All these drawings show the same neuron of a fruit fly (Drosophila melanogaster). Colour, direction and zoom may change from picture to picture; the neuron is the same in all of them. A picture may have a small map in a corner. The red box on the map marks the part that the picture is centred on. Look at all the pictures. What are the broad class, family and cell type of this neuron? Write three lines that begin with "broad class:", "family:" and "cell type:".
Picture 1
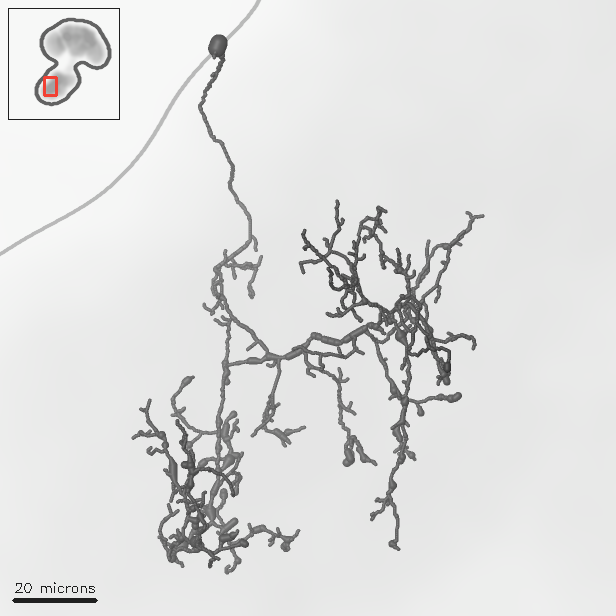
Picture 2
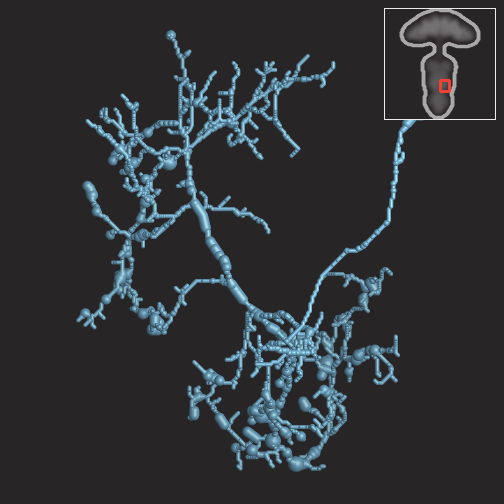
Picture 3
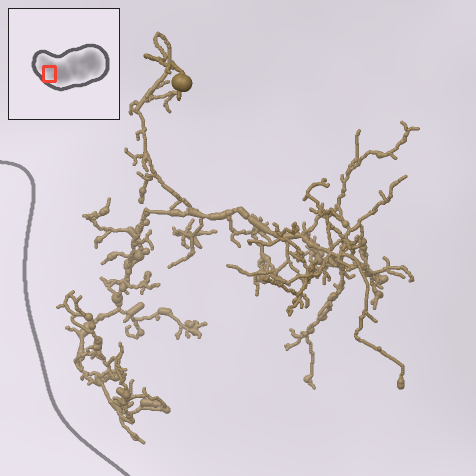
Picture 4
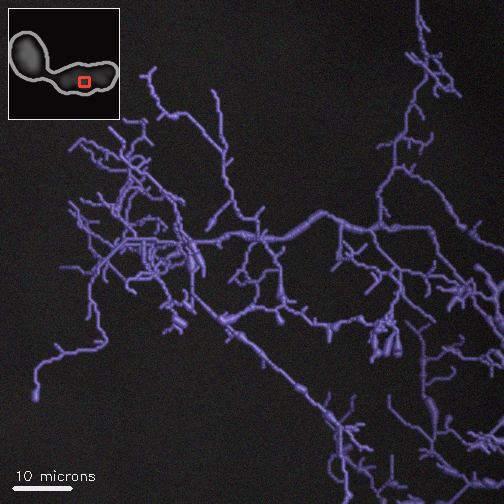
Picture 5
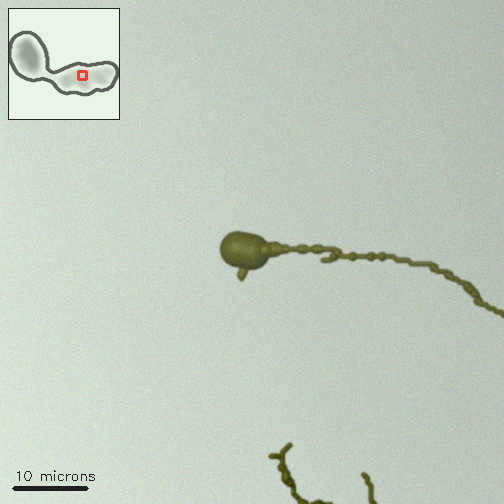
broad class: nerve-cord intrinsic neuron
family: hemilineage 19A
cell type: IN19A059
